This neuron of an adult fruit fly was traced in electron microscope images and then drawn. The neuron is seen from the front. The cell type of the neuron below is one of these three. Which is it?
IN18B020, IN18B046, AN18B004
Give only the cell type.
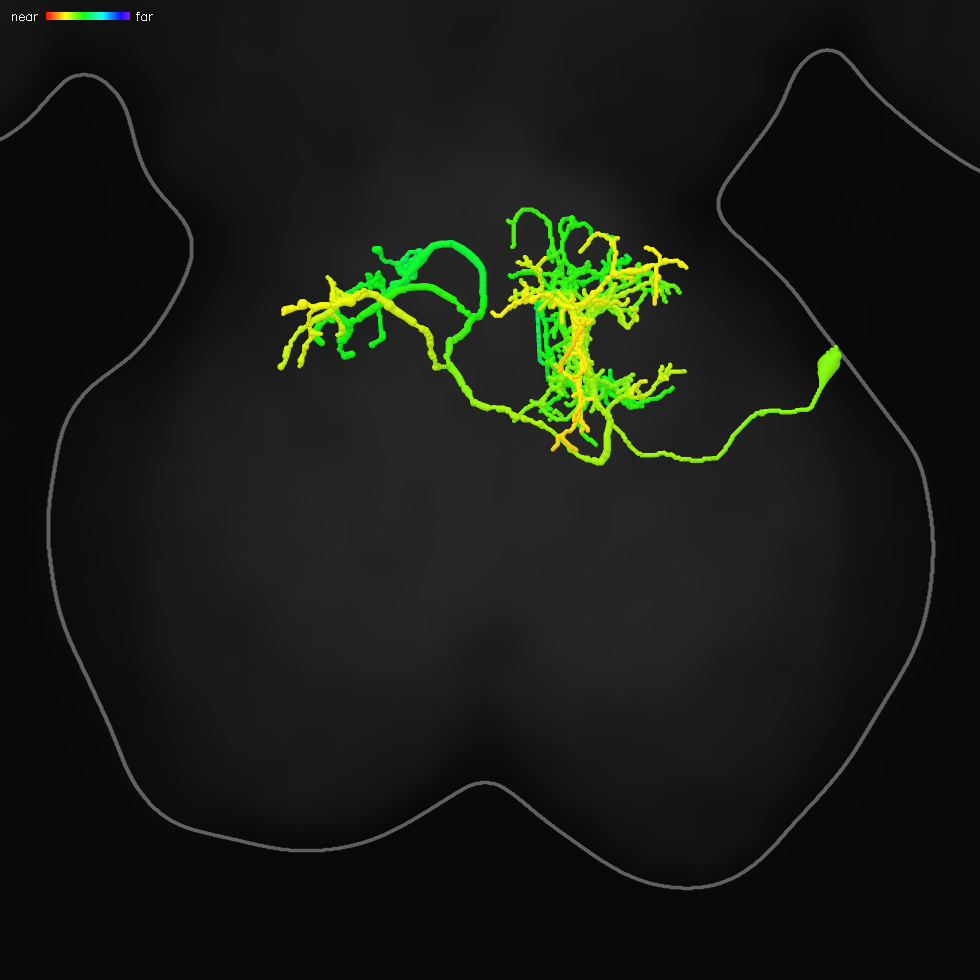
IN18B020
